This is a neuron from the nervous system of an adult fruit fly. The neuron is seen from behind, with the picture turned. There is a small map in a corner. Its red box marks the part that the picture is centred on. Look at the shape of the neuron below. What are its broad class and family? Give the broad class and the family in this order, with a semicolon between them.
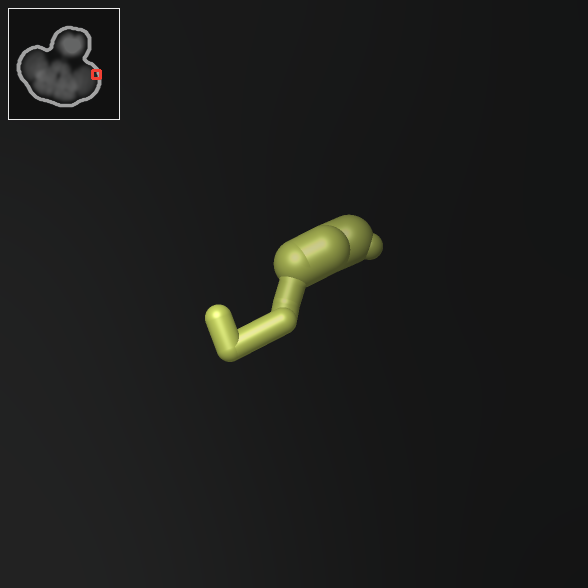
photoreceptor or other optic-lobe sensory neuron; class visual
